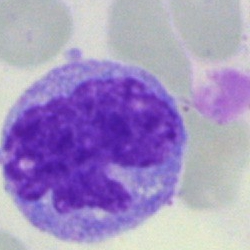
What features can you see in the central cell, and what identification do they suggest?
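Most of this cell is nucleus, and it's irregular, with a deep notch on the lower right side. The rim of cytoplasm is widest underneath it. There's also a small round bleb sticking out from the top edge. This one's a monocyte.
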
